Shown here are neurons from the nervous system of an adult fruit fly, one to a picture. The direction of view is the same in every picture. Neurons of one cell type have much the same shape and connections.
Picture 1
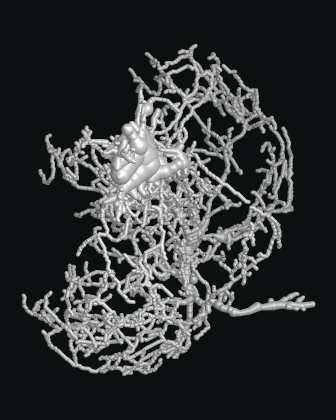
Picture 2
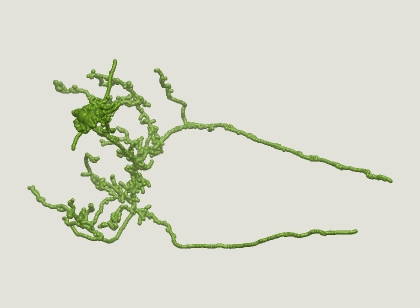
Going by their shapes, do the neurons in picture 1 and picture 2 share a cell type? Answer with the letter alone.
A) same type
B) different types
B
